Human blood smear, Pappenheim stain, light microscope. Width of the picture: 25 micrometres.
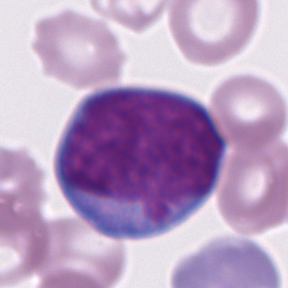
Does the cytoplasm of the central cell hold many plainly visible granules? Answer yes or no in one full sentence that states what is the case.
No, no granules can be seen in the cytoplasm of this cell.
